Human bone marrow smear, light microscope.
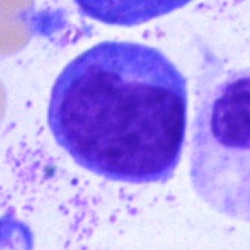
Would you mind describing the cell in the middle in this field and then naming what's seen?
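First, the outline: smooth and rounded. Next, the nucleus, which fills most of the cell and leaves only a narrow rim of cytoplasm. Then the cytoplasm itself: deep blue. Last, granules: none are visible in the cytoplasm. The cell is a blast.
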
